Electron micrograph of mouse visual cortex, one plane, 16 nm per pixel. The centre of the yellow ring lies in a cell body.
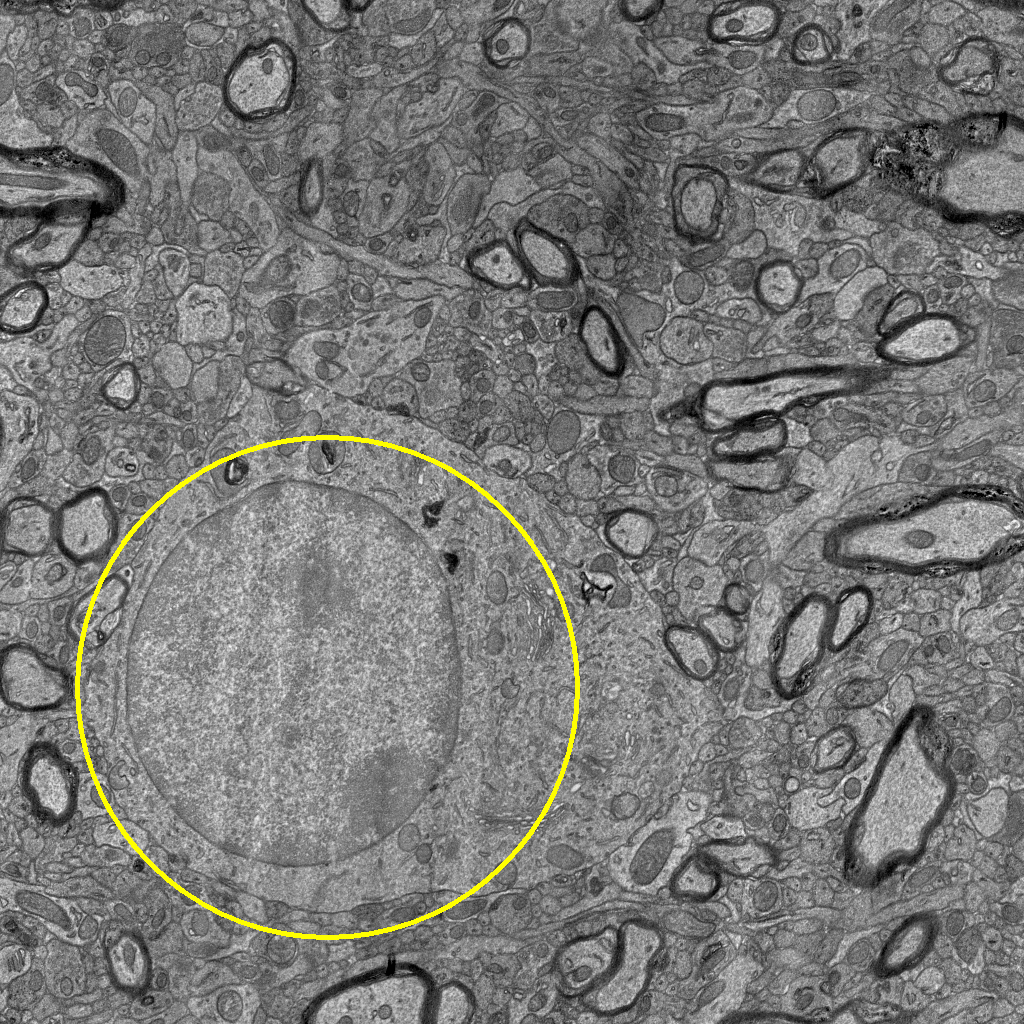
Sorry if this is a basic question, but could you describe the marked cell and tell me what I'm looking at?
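Nucleus large, round, whole outline within the section. Envelope smooth, no deep folds or indentations. Several small oval mitochondria scattered in the cytoplasm, right side. Two small, very dark irregular bodies in the cytoplasm just beyond the upper right of the nucleus. Cell: oligodendrocyte.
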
